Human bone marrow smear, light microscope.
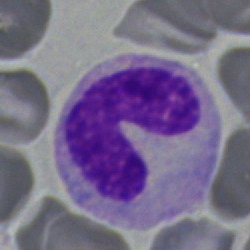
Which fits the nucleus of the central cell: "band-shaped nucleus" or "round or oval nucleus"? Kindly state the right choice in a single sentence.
Its nucleus is stretched into a curved band instead of a compact mass, without separate lobes.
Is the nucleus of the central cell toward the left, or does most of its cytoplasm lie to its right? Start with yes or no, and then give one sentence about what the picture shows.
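Yes. The widest area of cytoplasm fills the notch of the nucleus on the right side.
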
